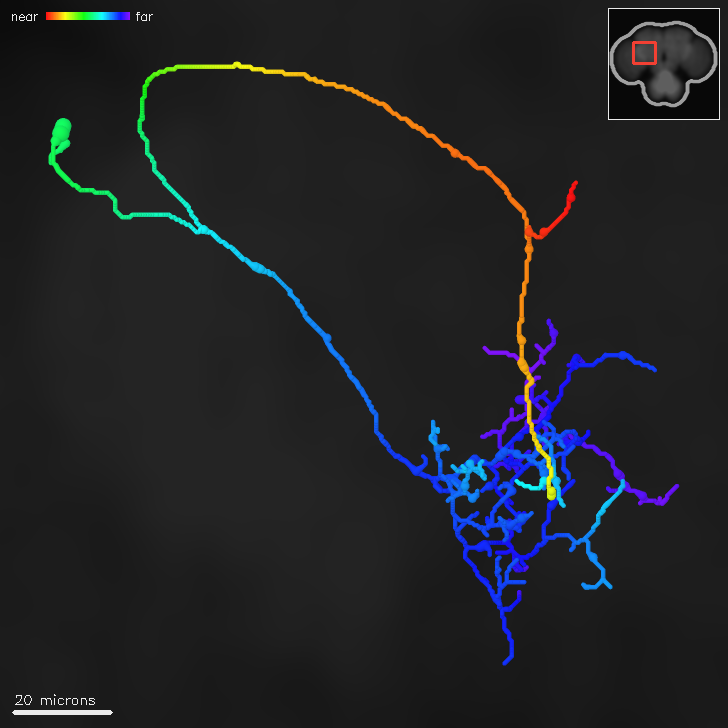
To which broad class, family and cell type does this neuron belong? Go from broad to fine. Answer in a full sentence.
A central-brain intrinsic neuron of hemilineage SLPa&l1_lateral, type WED038.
